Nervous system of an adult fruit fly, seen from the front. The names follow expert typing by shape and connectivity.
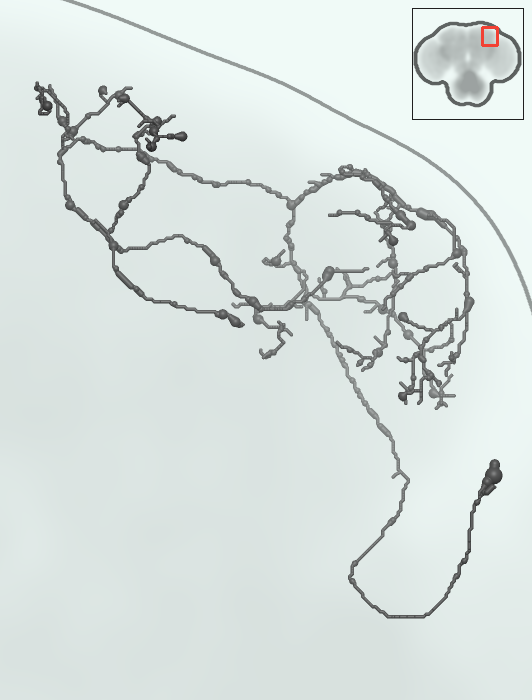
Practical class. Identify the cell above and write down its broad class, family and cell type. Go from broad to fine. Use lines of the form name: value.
broad class: central-brain intrinsic neuron
family: hemilineage LHa3
cell type: CB3274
